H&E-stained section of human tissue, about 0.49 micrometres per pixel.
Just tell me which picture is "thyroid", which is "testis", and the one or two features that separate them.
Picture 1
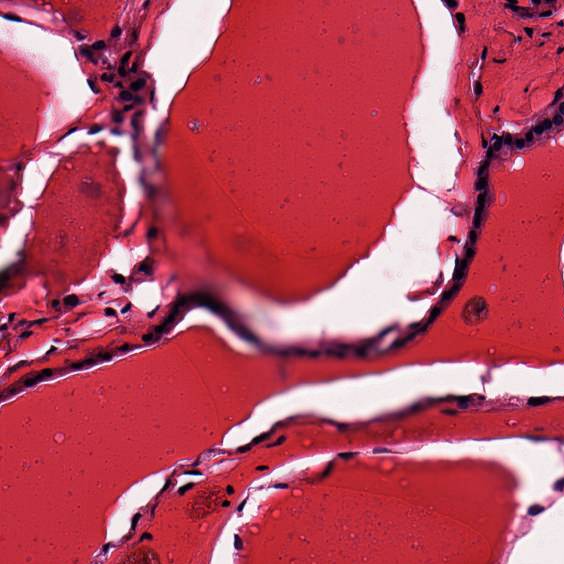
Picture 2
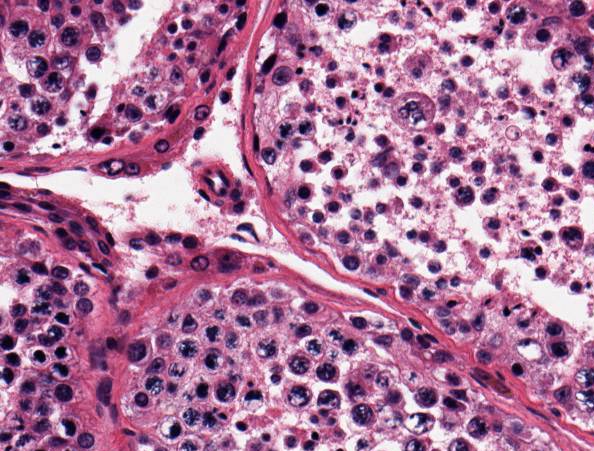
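The thyroid is in picture 1 and the testis in picture 2. Picture 1 consists of a few large rounded follicles, closely packed, each lined by a single layer of flattened epithelial cells whose dark, elongated nuclei lie parallel to the wall. Stroma between the follicles is scant, thickest at upper left, where nuclei cluster. In picture 2, each tubule is filled by a stratified lining many cells thick. Large round cells with coarse, clumped dark chromatin are numerous, especially in the lower centre tubule; the upper right tubule holds many small, round, dark nuclei in pale pink cytoplasm. Pink fibrous walls with flattened, elongated nuclei bound the tubules.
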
